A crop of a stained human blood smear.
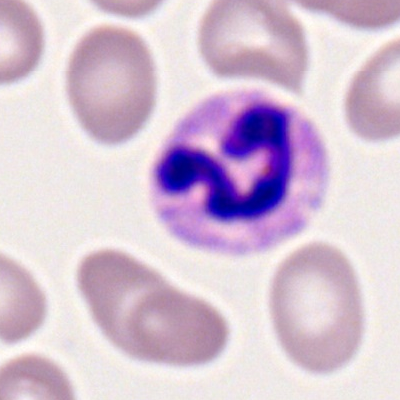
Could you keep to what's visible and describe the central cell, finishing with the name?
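Within a round, smooth outline, the nucleus forms a curved, twisting strand with narrowed parts along its length. No nucleoli are visible in it. The cytoplasm contains fine, faint pinkish-lilac granules. The cell is a segmented neutrophil.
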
